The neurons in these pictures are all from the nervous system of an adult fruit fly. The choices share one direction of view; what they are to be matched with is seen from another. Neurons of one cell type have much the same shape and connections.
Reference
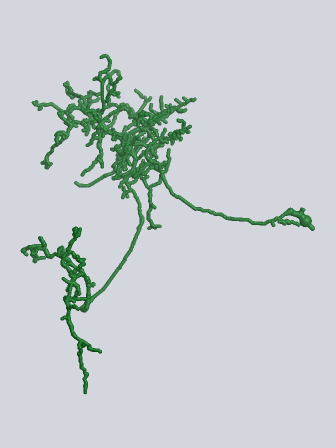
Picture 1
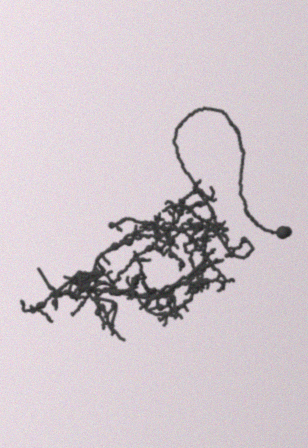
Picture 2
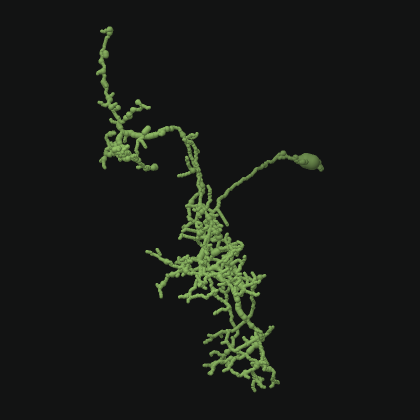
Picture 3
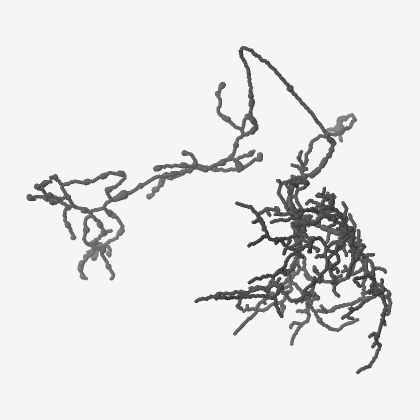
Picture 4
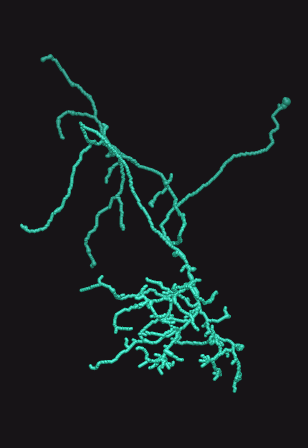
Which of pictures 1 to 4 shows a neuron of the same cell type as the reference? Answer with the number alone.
2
